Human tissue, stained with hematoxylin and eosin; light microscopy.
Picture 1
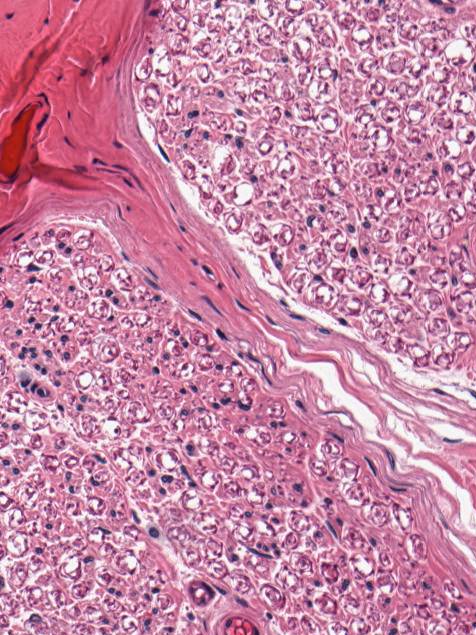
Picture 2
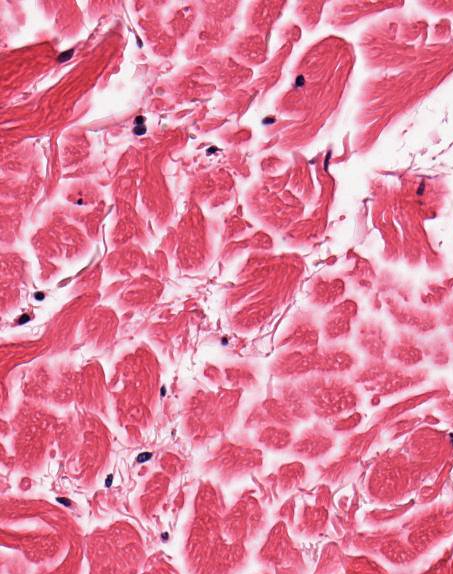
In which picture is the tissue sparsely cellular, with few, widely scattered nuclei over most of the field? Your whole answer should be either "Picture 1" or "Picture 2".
Picture 2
